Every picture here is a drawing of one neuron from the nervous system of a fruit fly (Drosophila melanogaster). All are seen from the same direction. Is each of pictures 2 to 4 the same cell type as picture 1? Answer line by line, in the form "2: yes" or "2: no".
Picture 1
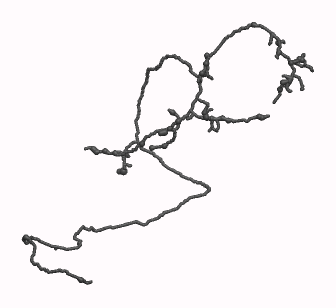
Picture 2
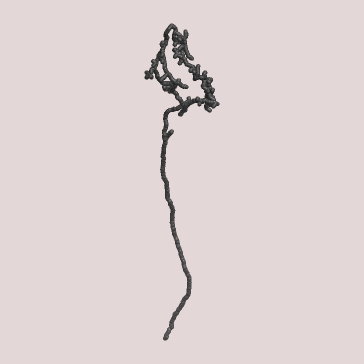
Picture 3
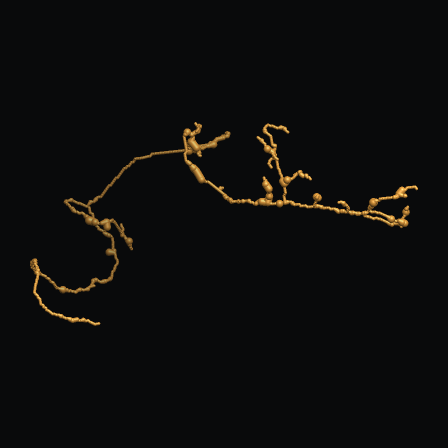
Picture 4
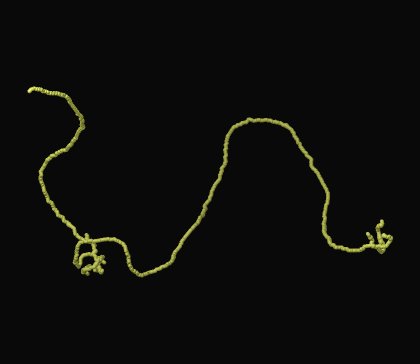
2: no
3: yes
4: no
